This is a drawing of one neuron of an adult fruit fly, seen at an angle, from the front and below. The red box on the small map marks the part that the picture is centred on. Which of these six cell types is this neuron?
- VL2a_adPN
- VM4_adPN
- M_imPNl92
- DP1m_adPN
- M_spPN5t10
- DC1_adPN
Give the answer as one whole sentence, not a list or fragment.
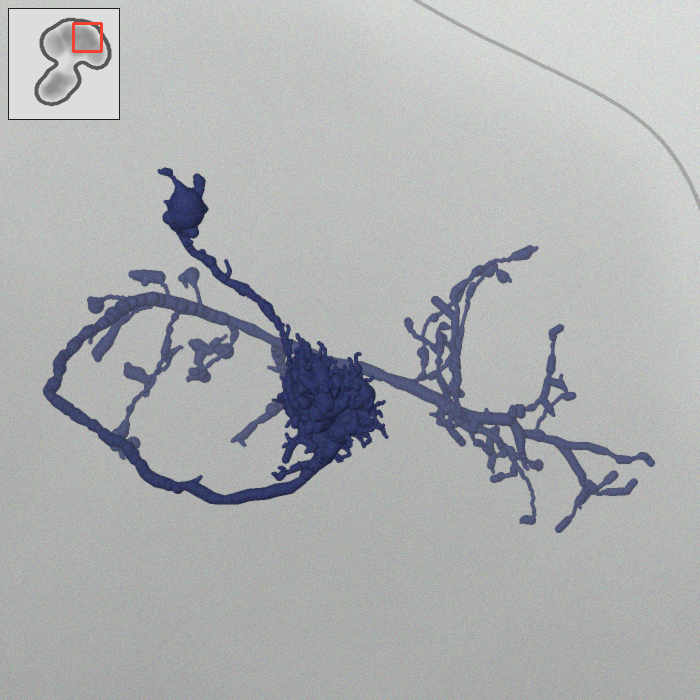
The neuron is a member of cell type DC1_adPN.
